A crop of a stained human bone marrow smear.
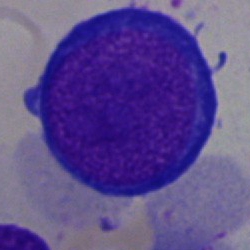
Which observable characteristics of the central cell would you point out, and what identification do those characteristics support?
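Chromatin finely stippled, evenly spread. Cytoplasm a thin deep-blue rim, no granules. Small rounded bleb projecting from left edge. Proerythroblast.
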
